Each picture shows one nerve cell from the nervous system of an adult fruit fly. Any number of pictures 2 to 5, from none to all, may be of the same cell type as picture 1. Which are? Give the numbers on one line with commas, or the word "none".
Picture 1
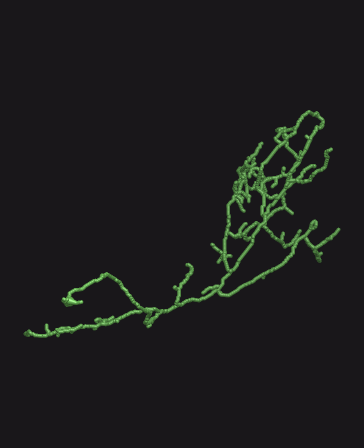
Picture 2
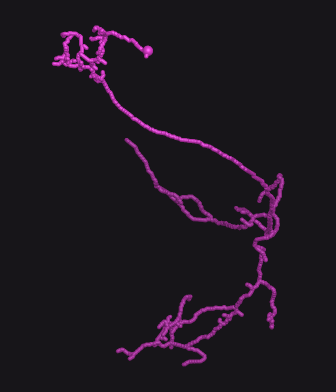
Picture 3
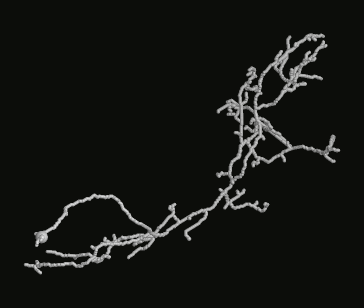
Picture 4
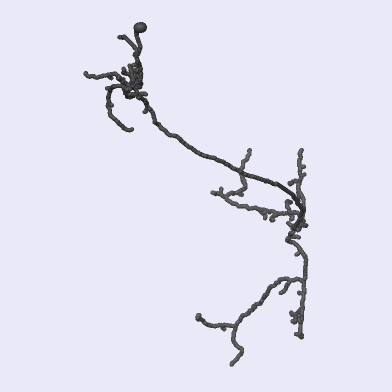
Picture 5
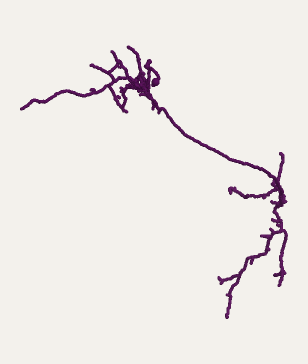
3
